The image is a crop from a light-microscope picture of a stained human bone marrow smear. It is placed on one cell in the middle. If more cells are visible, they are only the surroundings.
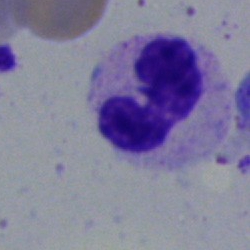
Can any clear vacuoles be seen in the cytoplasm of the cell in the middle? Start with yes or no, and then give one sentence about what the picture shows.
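No. No vacuoles are seen in the cytoplasm.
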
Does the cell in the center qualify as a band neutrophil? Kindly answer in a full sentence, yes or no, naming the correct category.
Yes, this is a band neutrophil, the cell in the middle of the crop.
